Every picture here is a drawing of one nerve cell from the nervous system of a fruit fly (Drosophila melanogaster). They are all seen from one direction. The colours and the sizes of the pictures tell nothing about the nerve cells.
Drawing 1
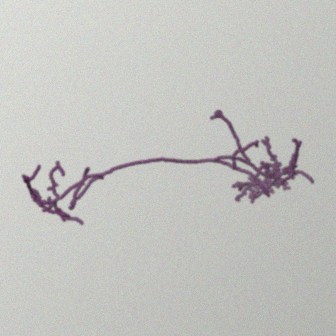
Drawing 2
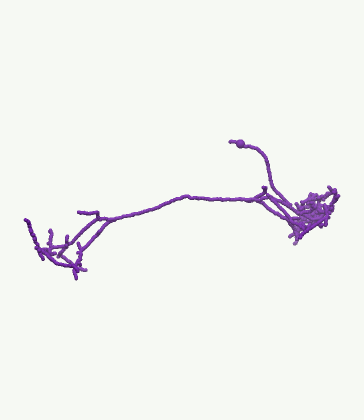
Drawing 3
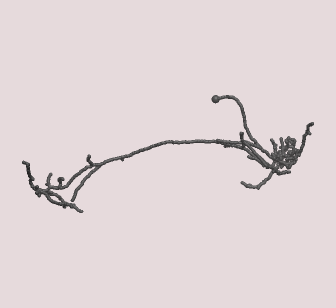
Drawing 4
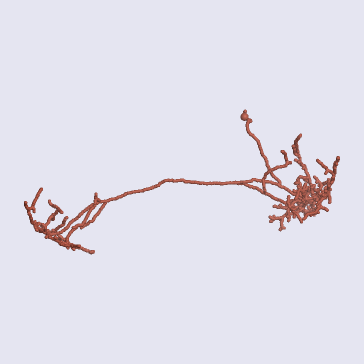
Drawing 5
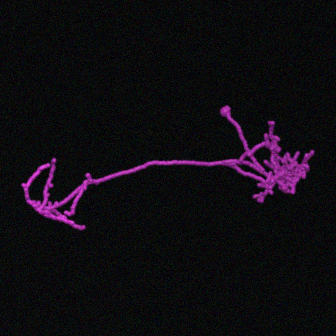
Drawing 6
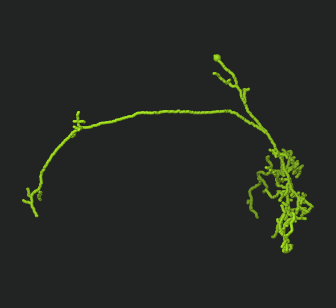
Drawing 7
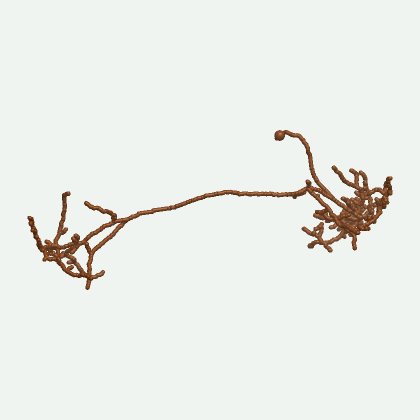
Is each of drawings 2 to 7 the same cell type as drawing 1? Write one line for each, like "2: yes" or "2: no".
2: yes
3: yes
4: yes
5: yes
6: no
7: yes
